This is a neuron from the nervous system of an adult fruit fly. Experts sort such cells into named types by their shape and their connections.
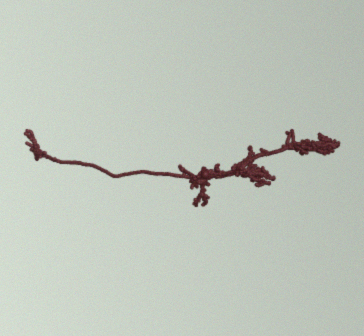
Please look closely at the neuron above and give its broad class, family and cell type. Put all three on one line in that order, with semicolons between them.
ascending neuron; hemilineage 05B; AN05B024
